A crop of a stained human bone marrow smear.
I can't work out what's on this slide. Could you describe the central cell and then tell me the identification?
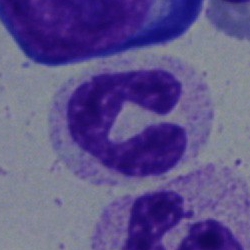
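Round outline, and smooth all the way around. The nucleus is one curved band, C-shaped and unsegmented. Its open side faces toward the right. I don't see any nucleoli in it. So this is a band neutrophil.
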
